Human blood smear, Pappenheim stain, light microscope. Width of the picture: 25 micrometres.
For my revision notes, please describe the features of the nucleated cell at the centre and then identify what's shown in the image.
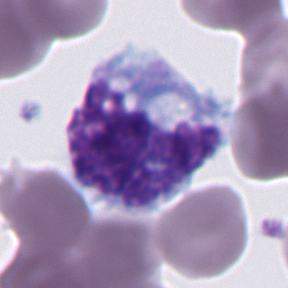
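Look first at the margin: it is irregular and frayed, most of all along the top and right. An irregular nuclear mass with lumpy edges fills the lower and left part of the cell. Its chromatin is dark purple and coarsely clumped. This cell is a monocyte.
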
